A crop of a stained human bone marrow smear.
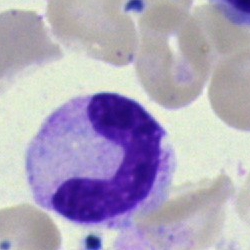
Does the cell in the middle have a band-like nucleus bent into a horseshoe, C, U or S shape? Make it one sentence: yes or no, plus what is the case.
Yes, the nucleus has been drawn out into a curved band lacking separate lobes.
